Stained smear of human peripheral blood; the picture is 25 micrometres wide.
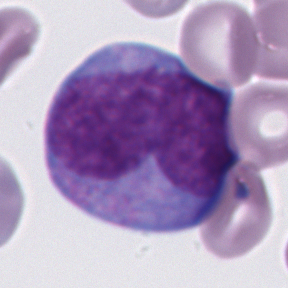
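Promyelocyte, the central cell in a stained smear of human peripheral blood. Notice its smooth, rounded outline, with no projections from the surface. The notch in the nucleus opens toward the bottom of the cell, and only a narrow band of cytoplasm lies between the nucleus and the top edge. Look closely for the fine, faint pinkish-lilac granules scattered through the cytoplasm.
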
